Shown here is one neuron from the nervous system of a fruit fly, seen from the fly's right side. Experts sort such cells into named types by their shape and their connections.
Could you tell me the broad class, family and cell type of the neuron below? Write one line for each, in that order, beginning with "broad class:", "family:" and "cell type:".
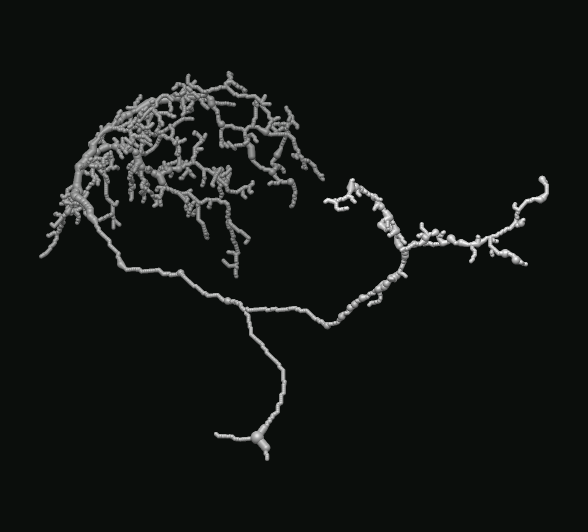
broad class: visual projection neuron
family: LC
cell type: LC31a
